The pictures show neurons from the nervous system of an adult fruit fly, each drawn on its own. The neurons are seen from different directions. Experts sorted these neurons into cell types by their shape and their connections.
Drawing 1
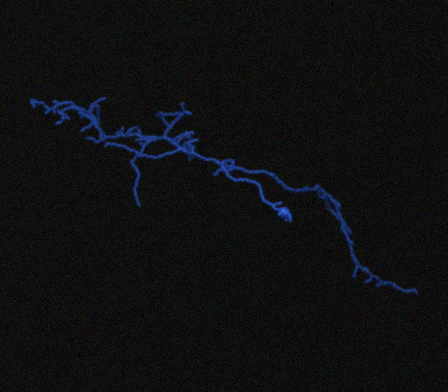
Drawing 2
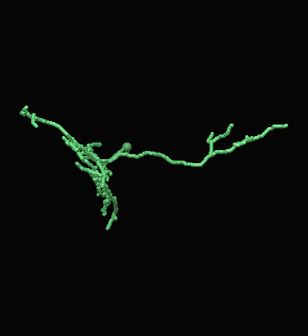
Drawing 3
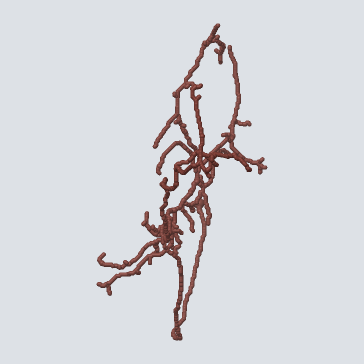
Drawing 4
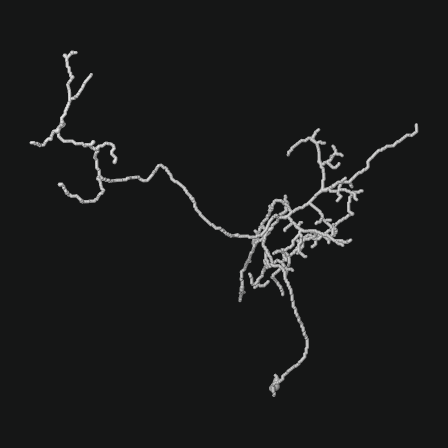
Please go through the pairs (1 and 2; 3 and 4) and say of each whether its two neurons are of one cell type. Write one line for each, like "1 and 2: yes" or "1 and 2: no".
1 and 2: no
3 and 4: yes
